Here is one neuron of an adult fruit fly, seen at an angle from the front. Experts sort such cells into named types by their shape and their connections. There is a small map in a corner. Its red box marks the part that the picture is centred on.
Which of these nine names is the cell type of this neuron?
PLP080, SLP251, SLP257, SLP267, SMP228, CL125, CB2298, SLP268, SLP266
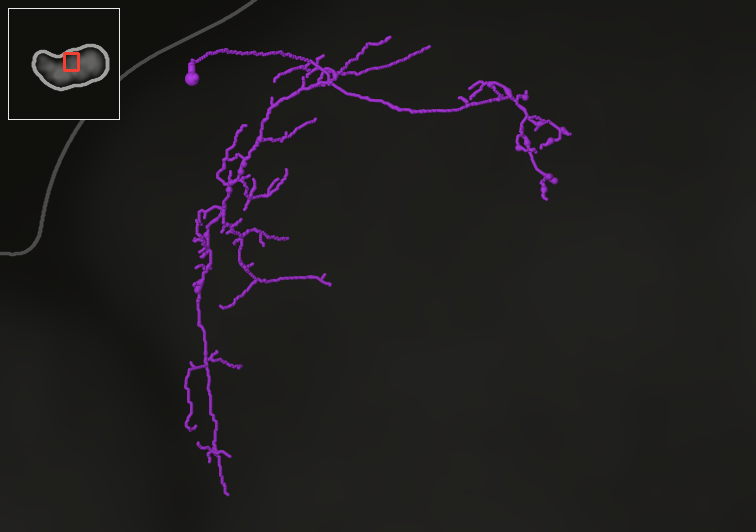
SLP267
